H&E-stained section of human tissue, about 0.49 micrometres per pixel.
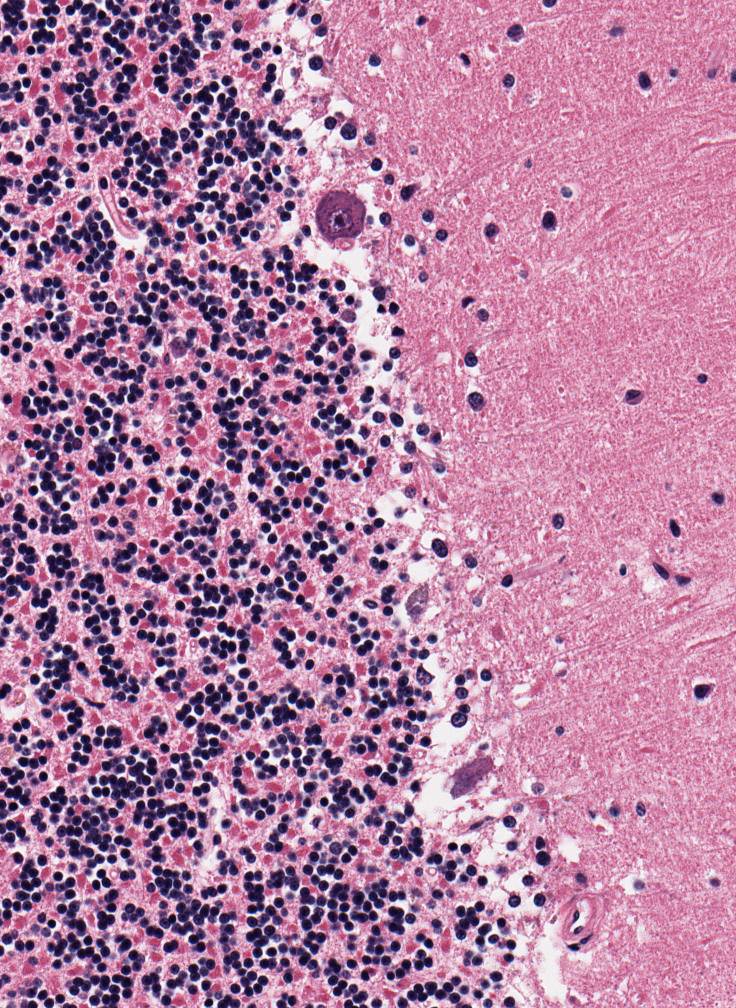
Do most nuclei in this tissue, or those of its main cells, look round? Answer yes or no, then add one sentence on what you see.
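Yes. The left layer is packed with granule cells: very numerous small, round, dark blue nuclei with barely any visible cytoplasm.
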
